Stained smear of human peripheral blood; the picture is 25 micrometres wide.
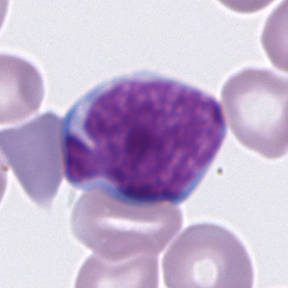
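Myeloblast, the central cell of a stained peripheral blood smear. Outline angular, not round. Cytoplasm pale blue, no visible granules. Nucleus notched or folded on its left side.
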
